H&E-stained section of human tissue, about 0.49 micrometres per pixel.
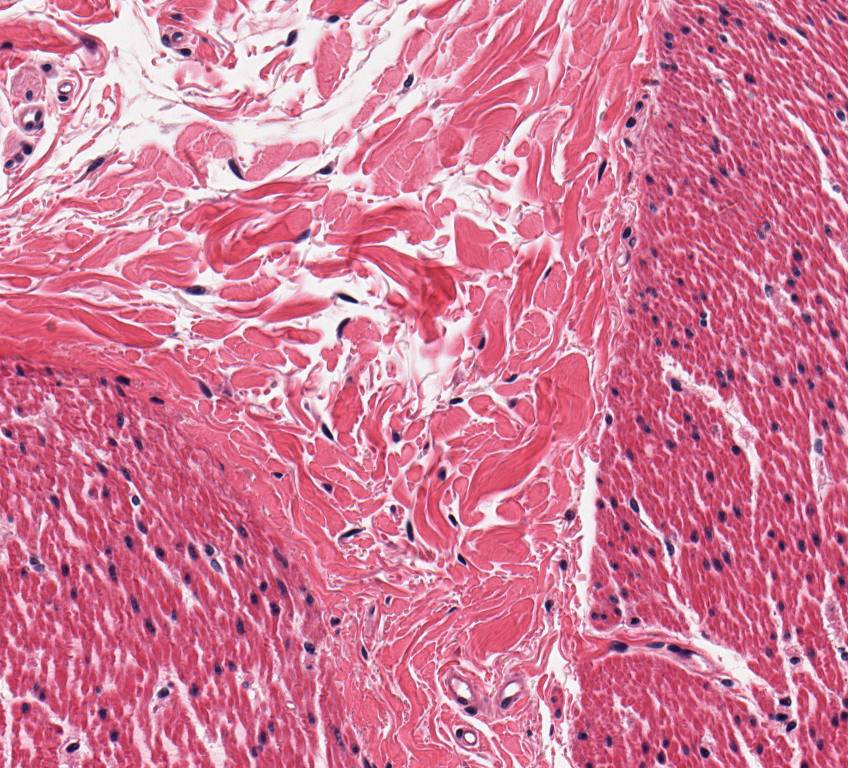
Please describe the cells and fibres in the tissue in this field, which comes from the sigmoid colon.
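I see two densely packed muscle fibre areas, right and lower left, split by a looser wedge at upper left and centre. The wedge: irregular wavy pink bundles, white spaces between, sparse elongated dark nuclei among them. Small round vessels with open lumens: bottom centre, upper left edge.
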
